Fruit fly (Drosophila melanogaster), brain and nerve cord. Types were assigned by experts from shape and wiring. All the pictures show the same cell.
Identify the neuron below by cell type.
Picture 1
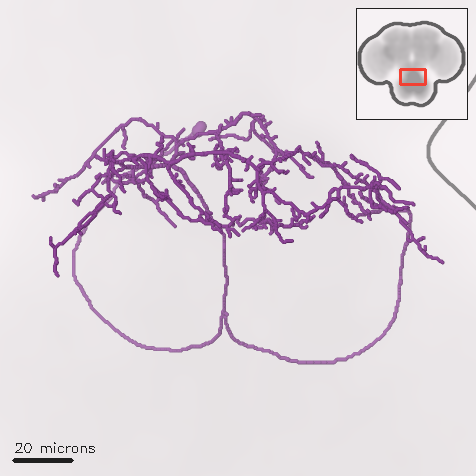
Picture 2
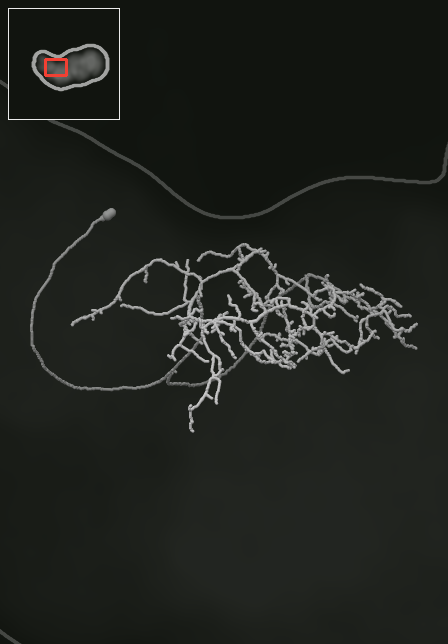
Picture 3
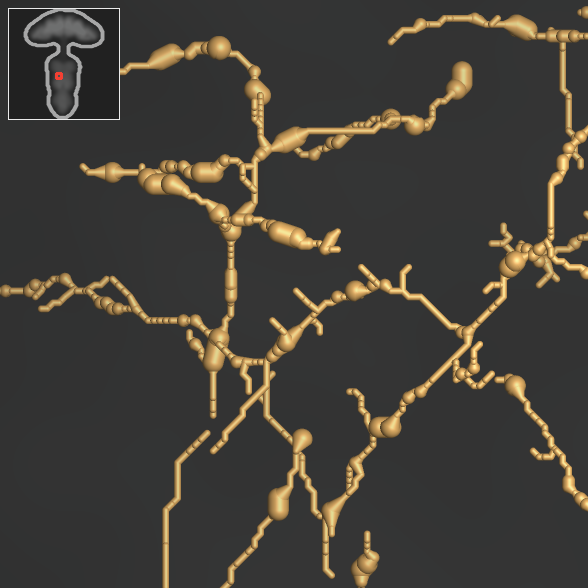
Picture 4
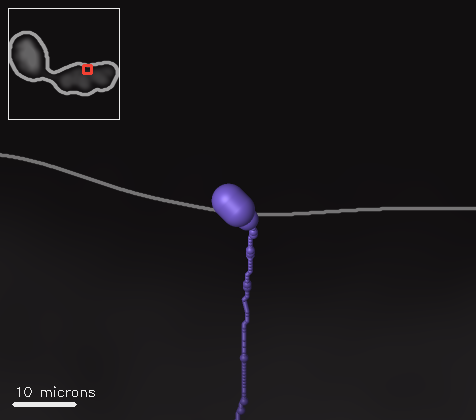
IN19B067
